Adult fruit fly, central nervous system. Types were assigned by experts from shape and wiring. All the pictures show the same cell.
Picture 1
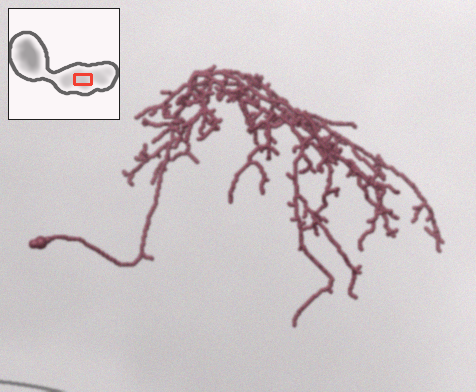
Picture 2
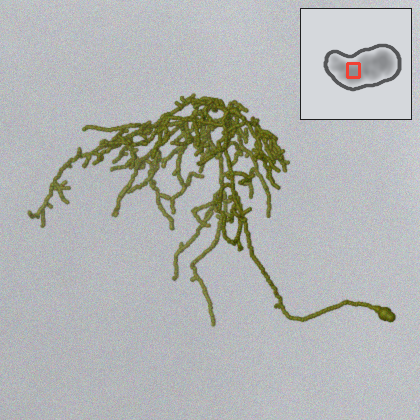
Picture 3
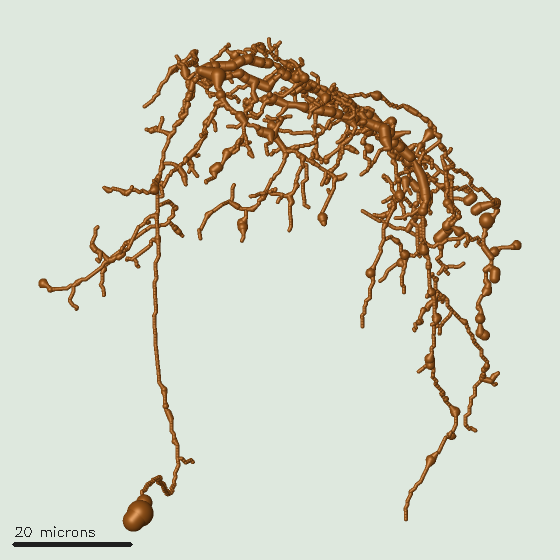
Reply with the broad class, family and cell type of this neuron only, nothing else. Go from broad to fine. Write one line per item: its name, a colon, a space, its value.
broad class: nerve-cord intrinsic neuron
family: hemilineage 08A
cell type: IN08A031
